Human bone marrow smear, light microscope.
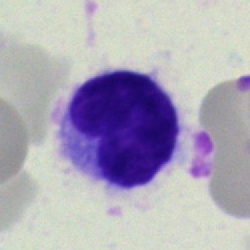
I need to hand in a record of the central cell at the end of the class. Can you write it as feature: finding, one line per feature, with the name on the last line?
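Outline: roughly round
Nucleus: indented on its lower left side
Nucleoli: none visible
Edge: fuzzy, with small irregular projections
Name: hairy cell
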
